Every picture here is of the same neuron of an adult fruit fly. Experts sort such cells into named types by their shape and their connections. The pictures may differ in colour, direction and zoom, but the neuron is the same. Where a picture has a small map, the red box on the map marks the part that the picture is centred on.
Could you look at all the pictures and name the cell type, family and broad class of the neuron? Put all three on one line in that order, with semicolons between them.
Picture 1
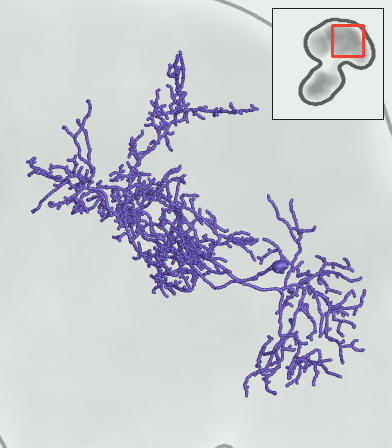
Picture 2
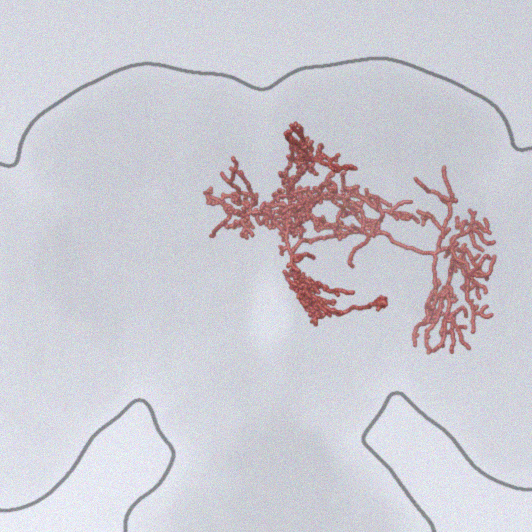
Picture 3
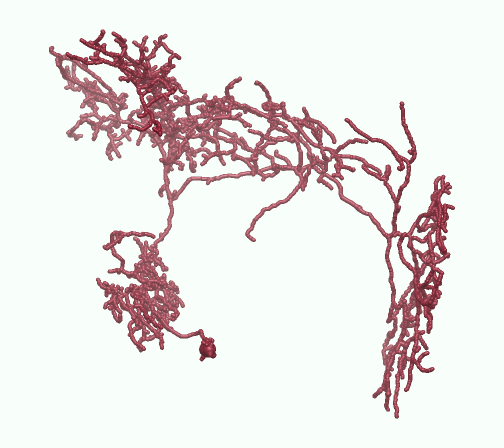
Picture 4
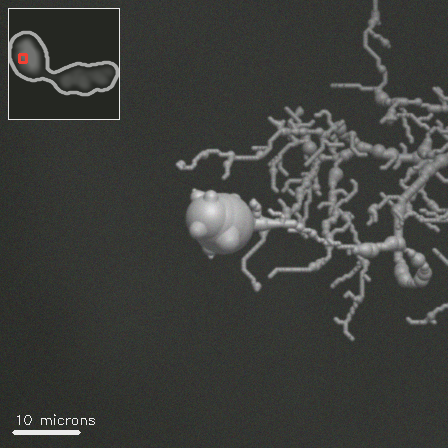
LoVC4; hemilineage VESa2; visual centrifugal neuron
